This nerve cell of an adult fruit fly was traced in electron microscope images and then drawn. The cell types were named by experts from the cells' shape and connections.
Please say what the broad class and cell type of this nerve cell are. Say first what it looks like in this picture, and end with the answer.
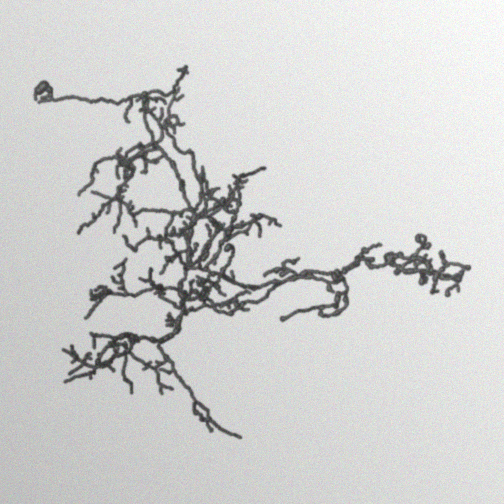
Its cell body lies at the upper left of the picture. In this view it is about as wide as it is tall. It is a central-brain intrinsic neuron. It is of cell type PS139.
